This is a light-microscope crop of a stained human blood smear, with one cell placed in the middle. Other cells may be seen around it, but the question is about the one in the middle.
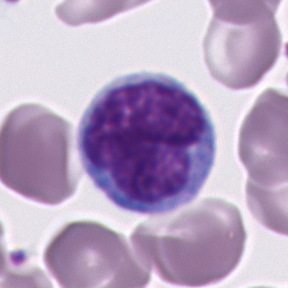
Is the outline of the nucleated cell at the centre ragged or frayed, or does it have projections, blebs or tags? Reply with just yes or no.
No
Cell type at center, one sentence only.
At the middle of the frame sits a monocyte.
